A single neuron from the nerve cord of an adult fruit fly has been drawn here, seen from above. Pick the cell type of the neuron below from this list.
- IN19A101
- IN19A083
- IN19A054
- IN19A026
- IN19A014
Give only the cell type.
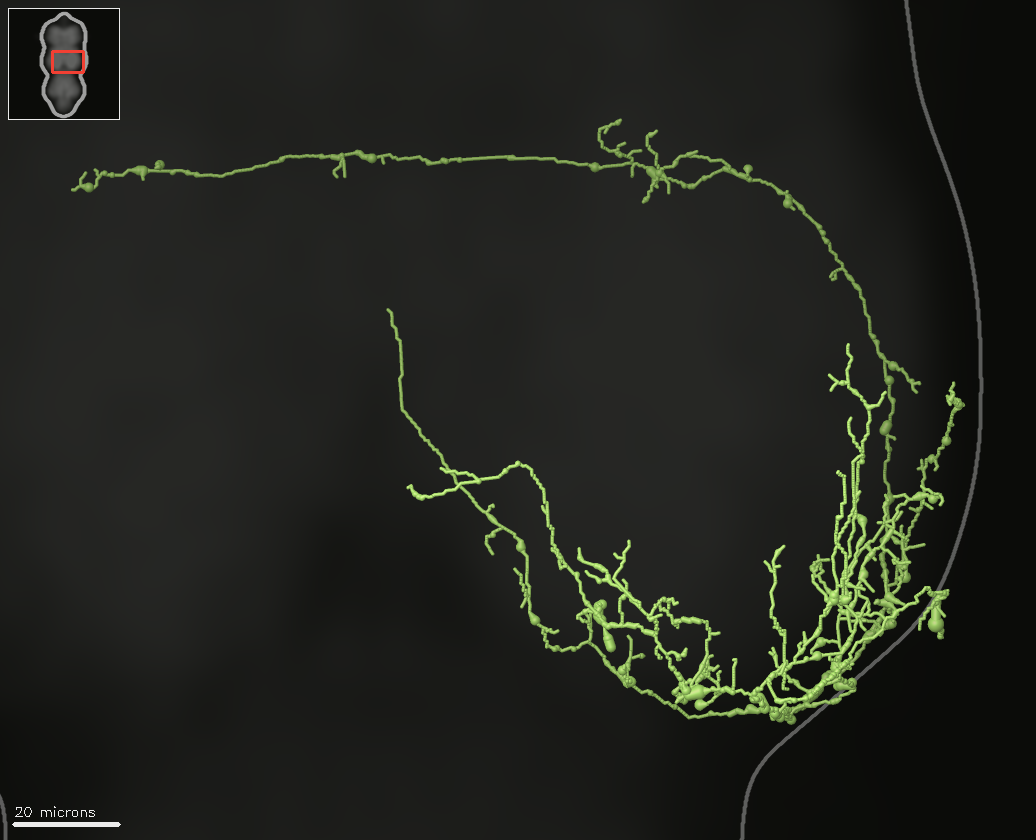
IN19A101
